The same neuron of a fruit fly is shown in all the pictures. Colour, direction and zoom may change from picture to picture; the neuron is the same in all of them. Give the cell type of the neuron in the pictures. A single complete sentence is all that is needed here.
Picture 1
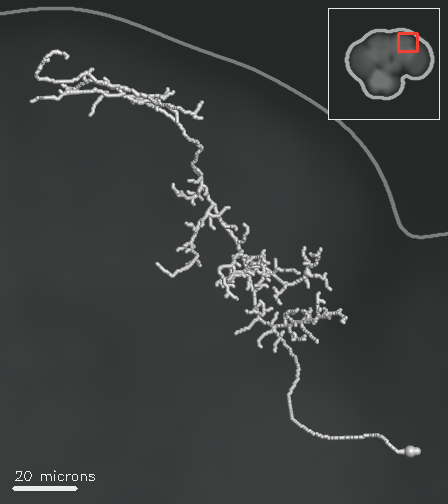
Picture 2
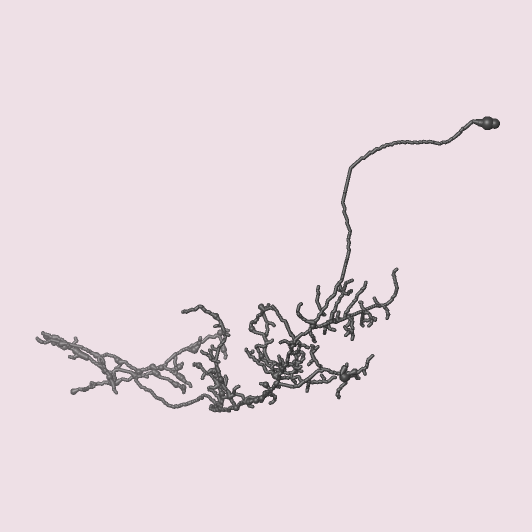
So far as cell type goes, this neuron is CB1687.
